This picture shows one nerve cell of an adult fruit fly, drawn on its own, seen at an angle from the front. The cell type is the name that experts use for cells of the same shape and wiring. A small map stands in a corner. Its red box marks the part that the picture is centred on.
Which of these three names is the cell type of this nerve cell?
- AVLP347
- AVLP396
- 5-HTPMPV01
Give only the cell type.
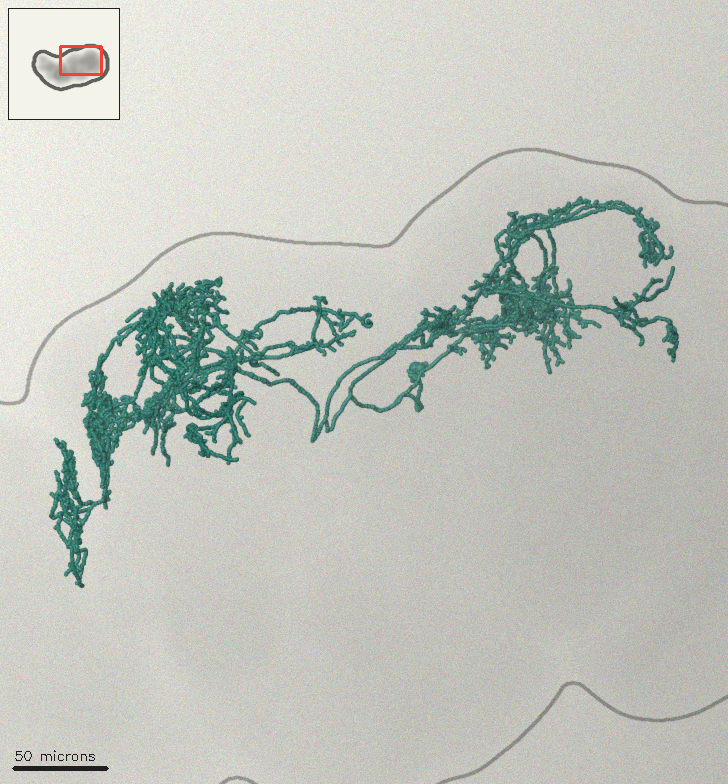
5-HTPMPV01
